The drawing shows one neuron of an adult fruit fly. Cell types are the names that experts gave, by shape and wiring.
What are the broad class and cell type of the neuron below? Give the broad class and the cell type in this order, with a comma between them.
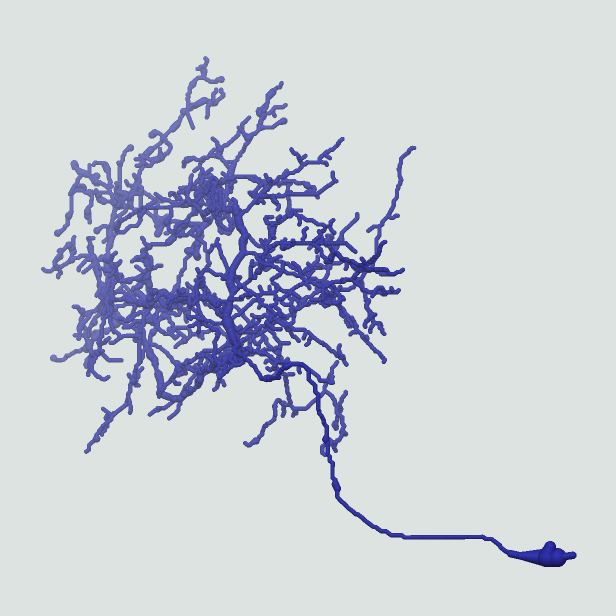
central-brain intrinsic neuron, IB120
